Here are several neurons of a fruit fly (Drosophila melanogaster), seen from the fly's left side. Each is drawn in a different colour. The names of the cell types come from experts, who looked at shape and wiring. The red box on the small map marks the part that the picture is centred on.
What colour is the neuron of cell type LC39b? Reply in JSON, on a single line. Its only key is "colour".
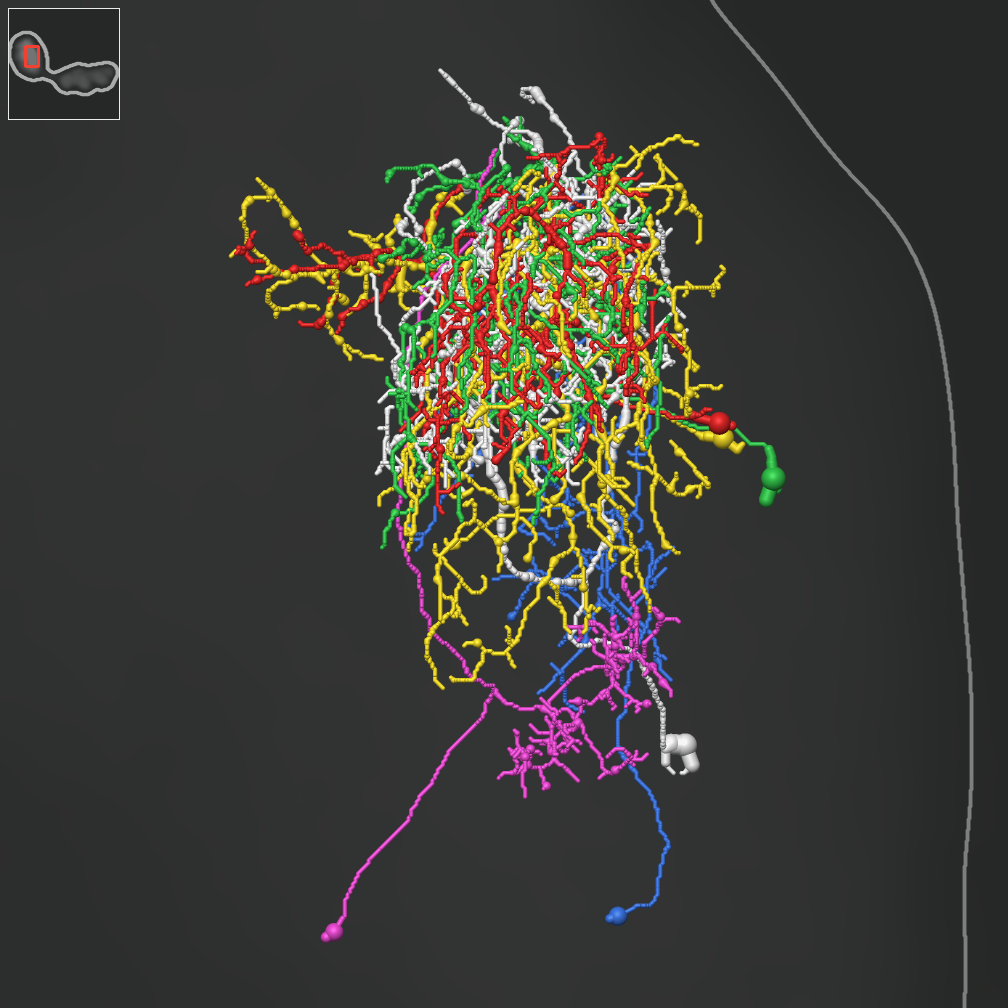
{"colour": "red"}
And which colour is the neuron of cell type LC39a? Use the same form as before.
{"colour": "green"}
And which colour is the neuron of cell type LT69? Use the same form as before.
{"colour": "white"}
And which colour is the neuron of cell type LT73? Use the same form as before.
{"colour": "yellow"}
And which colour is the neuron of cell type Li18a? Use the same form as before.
{"colour": "blue"}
